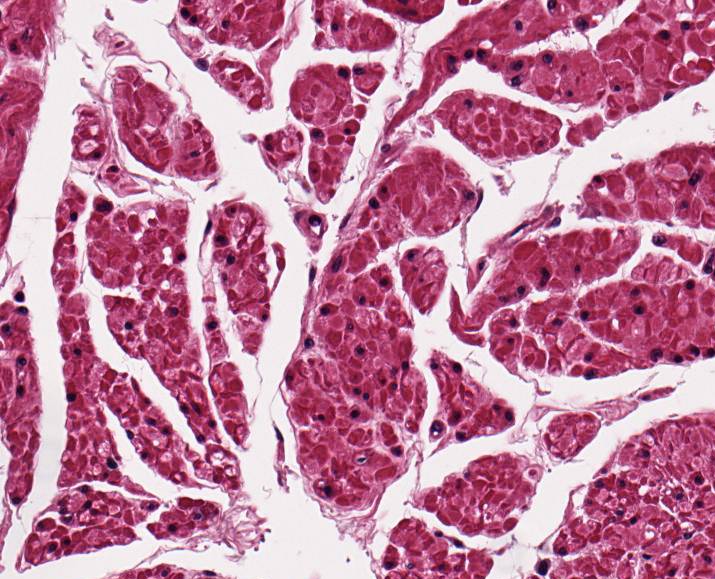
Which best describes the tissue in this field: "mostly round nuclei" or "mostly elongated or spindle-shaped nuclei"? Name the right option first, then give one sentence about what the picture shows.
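Mostly round nuclei. The nuclei are small, round and dark purple, scattered singly among the cell profiles.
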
